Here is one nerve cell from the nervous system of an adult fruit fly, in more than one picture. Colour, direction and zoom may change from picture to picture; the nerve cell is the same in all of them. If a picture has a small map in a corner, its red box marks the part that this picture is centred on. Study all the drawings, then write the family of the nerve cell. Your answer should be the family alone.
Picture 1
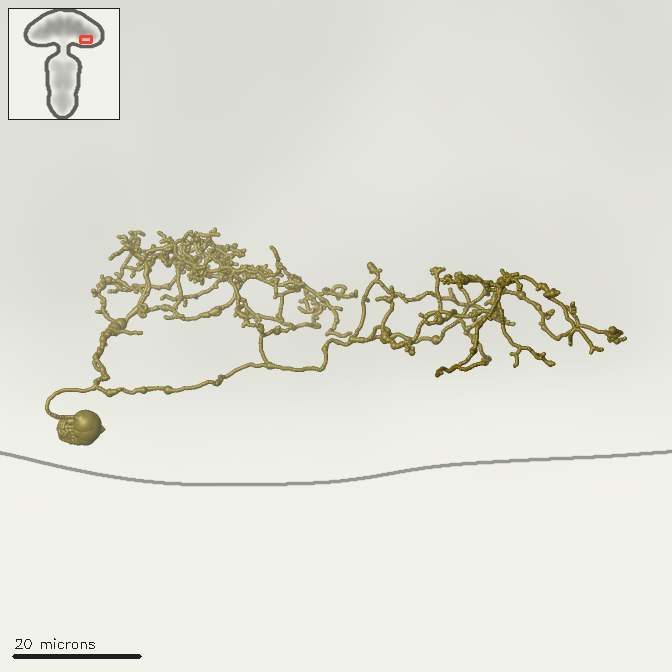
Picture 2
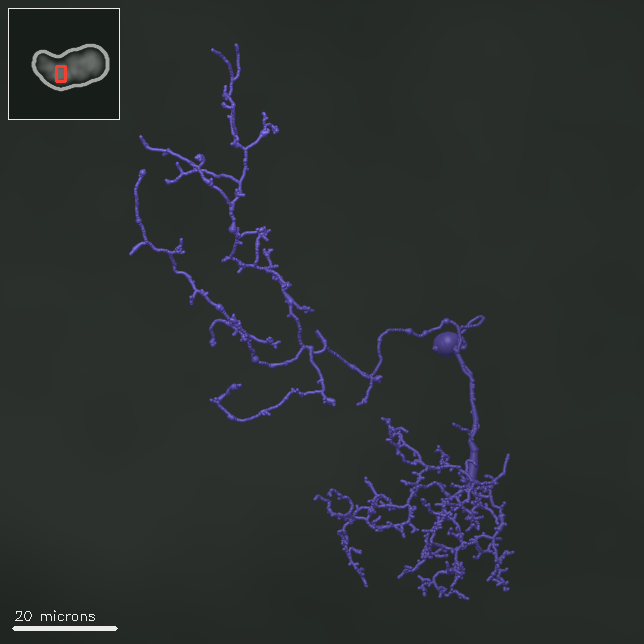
LPi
